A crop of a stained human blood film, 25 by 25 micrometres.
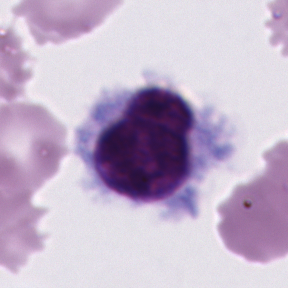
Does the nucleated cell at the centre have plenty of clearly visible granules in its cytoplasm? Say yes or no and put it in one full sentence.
No, there is no granule to be seen in the cell's cytoplasm.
